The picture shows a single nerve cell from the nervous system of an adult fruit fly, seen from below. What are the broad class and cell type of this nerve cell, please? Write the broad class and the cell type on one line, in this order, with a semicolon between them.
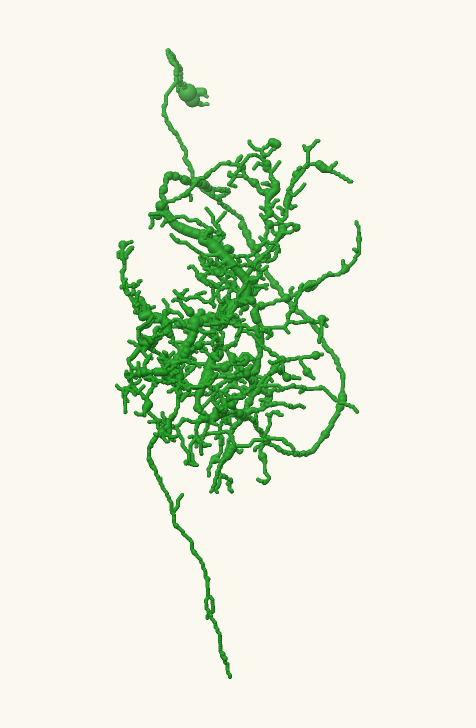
central-brain intrinsic neuron; LAL017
